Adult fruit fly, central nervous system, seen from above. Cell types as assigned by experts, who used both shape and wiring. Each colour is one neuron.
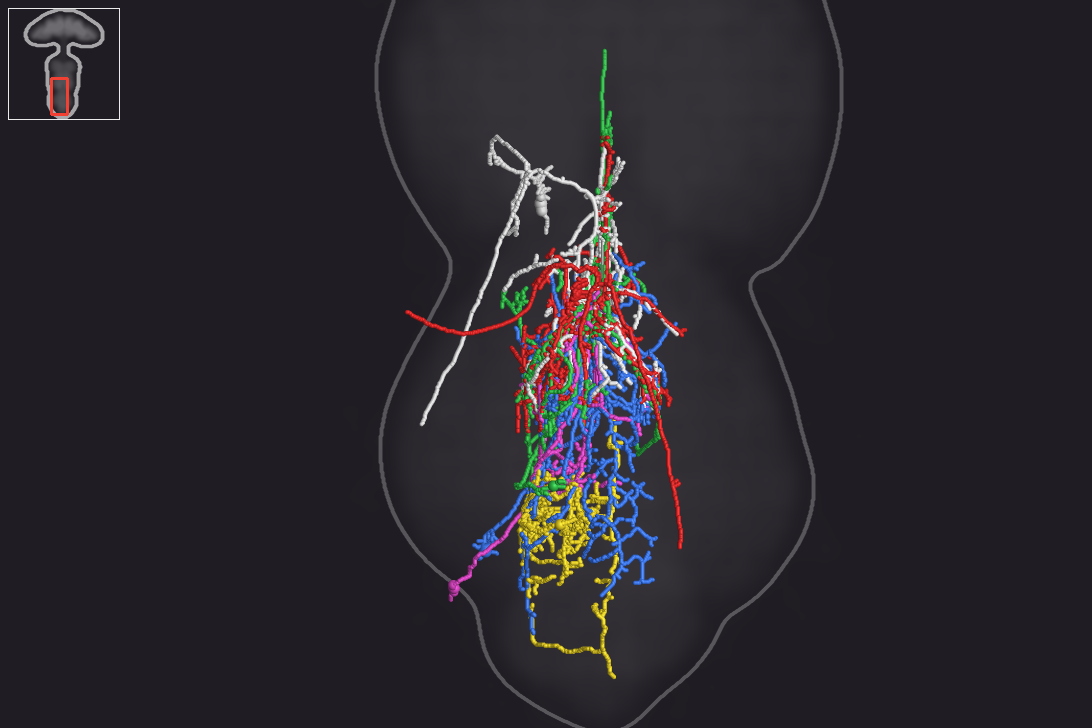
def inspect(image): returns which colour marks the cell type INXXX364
blue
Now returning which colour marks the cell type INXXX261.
green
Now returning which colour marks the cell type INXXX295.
magenta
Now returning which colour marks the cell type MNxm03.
white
